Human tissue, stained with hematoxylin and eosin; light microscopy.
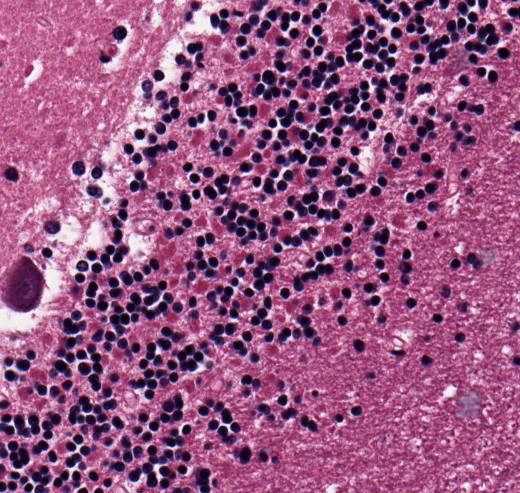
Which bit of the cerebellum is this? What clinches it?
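This is the granular layer. Follow the broad band running diagonally from lower left to upper right, crowded with small, round, haematoxylin-dark nuclei with little cytoplasm around them.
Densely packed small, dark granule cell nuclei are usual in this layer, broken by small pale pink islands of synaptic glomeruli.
Similar pale pink patches free of nuclei lie between the dark nuclei here. The upper-left corner and the right side hold pink, finely granular tissue with only scattered nuclei.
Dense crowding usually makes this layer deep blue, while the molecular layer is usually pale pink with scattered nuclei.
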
